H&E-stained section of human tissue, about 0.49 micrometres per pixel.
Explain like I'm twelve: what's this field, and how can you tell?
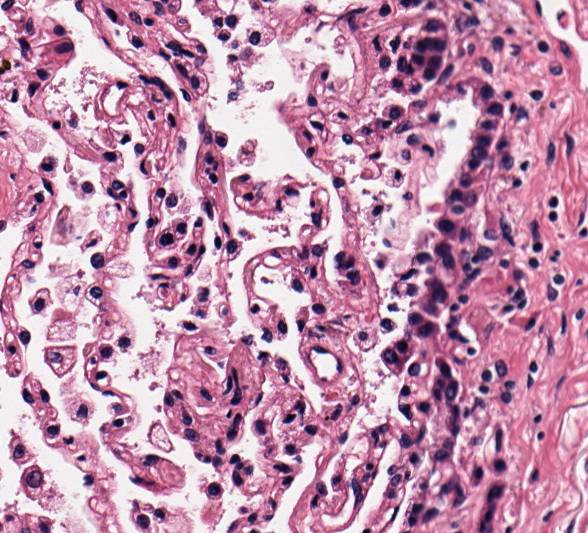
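The answer is alveolus. First, the left and middle of the field form a lace-like network of thin, branching pink walls around clear spaces.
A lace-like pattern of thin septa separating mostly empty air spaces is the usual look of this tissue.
Second, the right side is solid, densely cellular tissue. Finally, neither fat cells nor glands appear anywhere.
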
